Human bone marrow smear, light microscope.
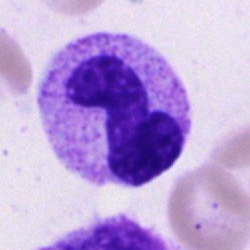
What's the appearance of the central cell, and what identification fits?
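First, outline: round and smooth. Second, nucleus: running diagonally from the upper left to the lower right of the cell. Third, chromatin: dark purple and dense, with coarse clumping. Fourth, nucleoli: none visible. Result: band neutrophil.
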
